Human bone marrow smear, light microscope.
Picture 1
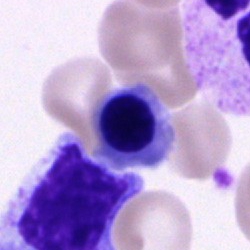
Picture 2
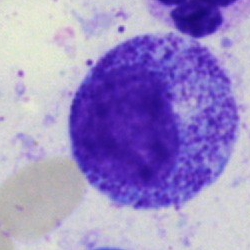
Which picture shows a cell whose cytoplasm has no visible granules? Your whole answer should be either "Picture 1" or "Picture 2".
Picture 1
